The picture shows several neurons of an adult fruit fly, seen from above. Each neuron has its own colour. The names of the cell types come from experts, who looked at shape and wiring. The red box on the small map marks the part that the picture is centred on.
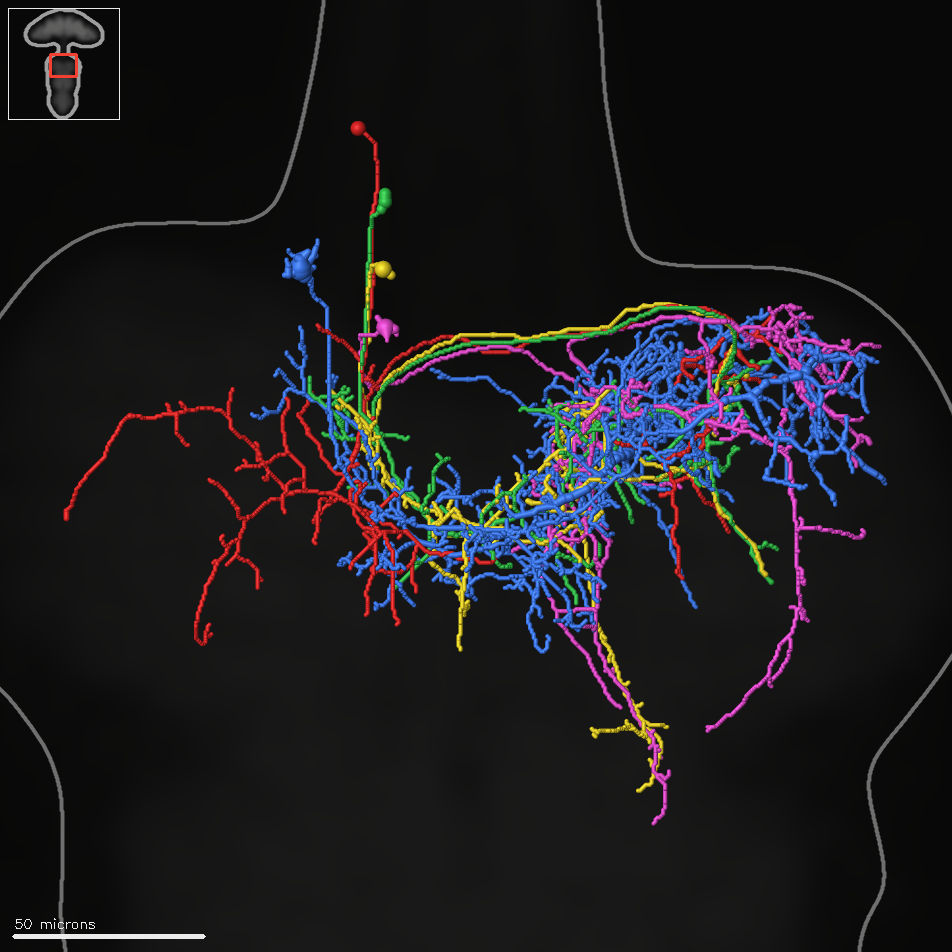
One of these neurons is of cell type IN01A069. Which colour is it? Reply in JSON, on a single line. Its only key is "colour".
{"colour": "yellow"}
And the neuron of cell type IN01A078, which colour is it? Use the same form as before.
{"colour": "red"}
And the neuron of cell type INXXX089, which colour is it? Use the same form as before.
{"colour": "blue"}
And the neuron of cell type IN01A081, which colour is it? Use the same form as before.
{"colour": "green"}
